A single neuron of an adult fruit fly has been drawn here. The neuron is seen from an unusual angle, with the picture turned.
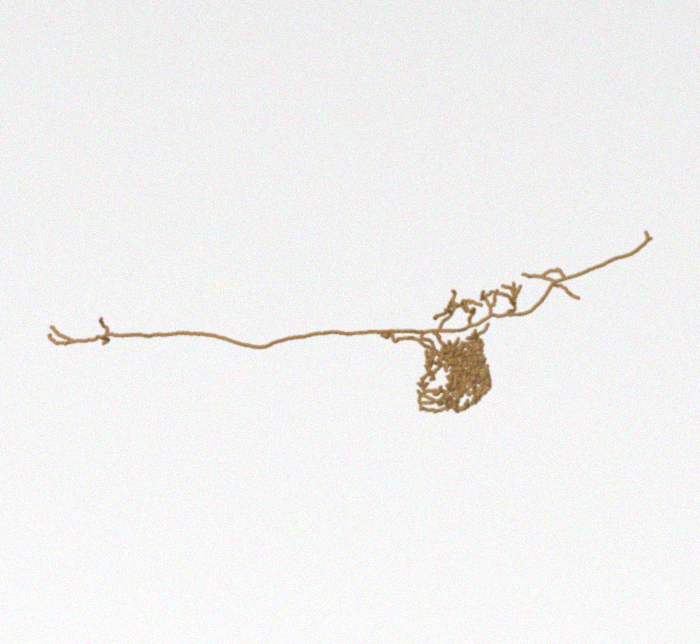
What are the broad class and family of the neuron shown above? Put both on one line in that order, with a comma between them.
ascending neuron, hemilineage 17A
